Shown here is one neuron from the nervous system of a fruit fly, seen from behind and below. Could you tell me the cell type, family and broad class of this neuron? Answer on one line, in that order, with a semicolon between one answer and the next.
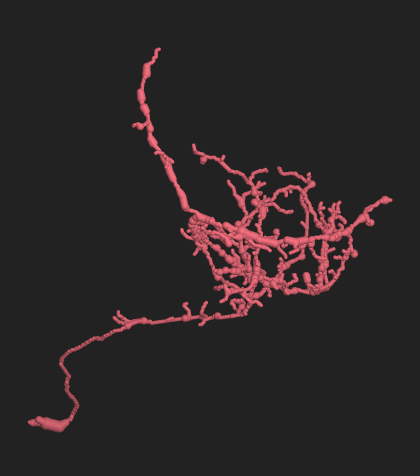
IN14A017; hemilineage 14A; nerve-cord intrinsic neuron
